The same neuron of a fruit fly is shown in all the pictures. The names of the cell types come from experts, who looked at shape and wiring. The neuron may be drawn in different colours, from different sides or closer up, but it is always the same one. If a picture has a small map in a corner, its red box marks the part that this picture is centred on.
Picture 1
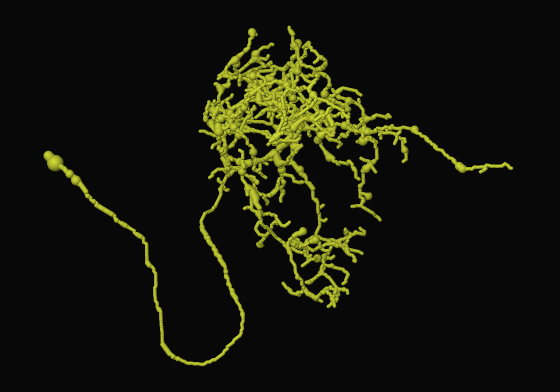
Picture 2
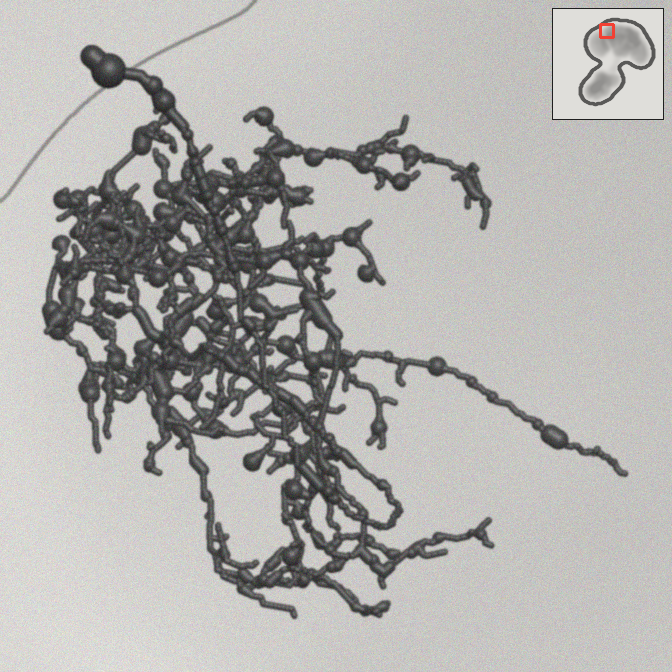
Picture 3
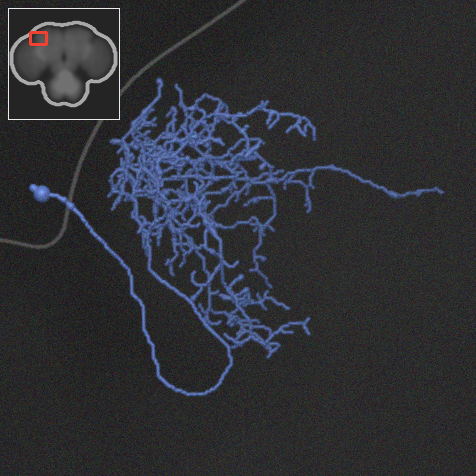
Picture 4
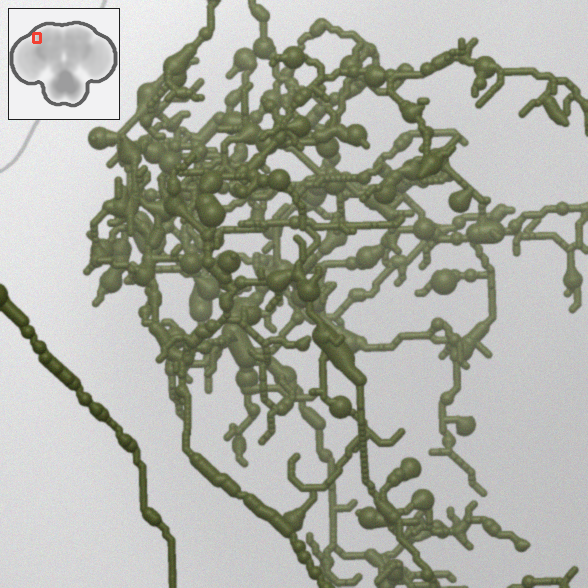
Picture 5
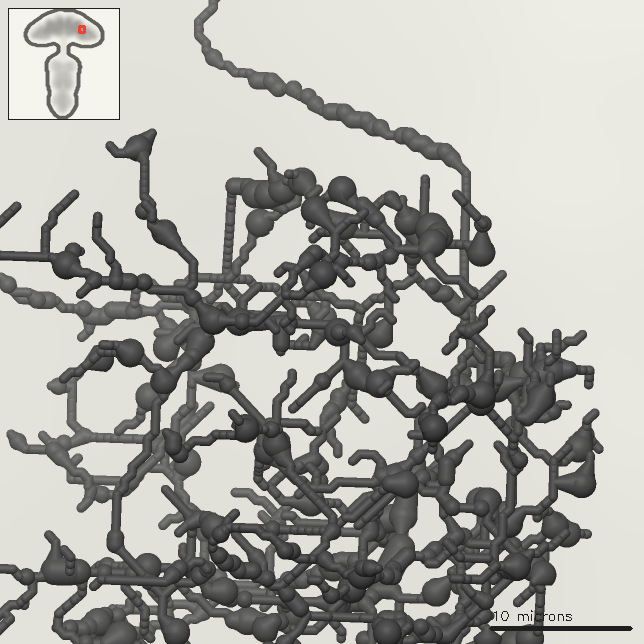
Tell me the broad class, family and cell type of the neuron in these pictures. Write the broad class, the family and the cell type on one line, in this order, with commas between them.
central-brain intrinsic neuron, hemilineage LHl4_dorsal, CB2107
